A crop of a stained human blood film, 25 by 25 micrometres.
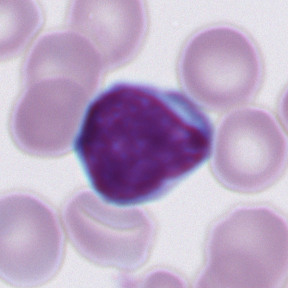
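Typical lymphocyte, the central cell on a stained human peripheral blood smear. As I see it, the nucleus is a single unlobed mass of about 11 by 10 micrometres, filling about 80% of the cell's area. Its chromatin looks dense and coarsely clumped, with small paler patches between the clumps. The pale blue cytoplasm is only a scant rim, widest at the upper right, and the whole cell measures about 12 micrometres across.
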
